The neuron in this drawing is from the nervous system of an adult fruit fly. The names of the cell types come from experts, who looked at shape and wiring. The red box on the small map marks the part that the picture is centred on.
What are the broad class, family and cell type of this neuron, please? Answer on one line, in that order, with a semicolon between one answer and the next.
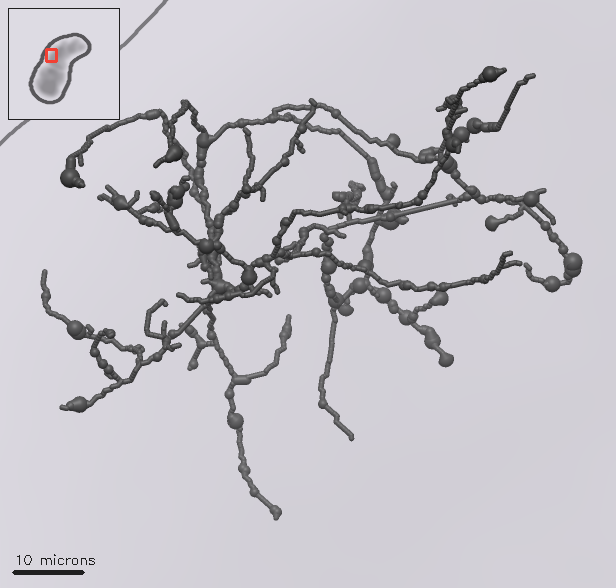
nerve-cord intrinsic neuron; hemilineage 01B; IN01B064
